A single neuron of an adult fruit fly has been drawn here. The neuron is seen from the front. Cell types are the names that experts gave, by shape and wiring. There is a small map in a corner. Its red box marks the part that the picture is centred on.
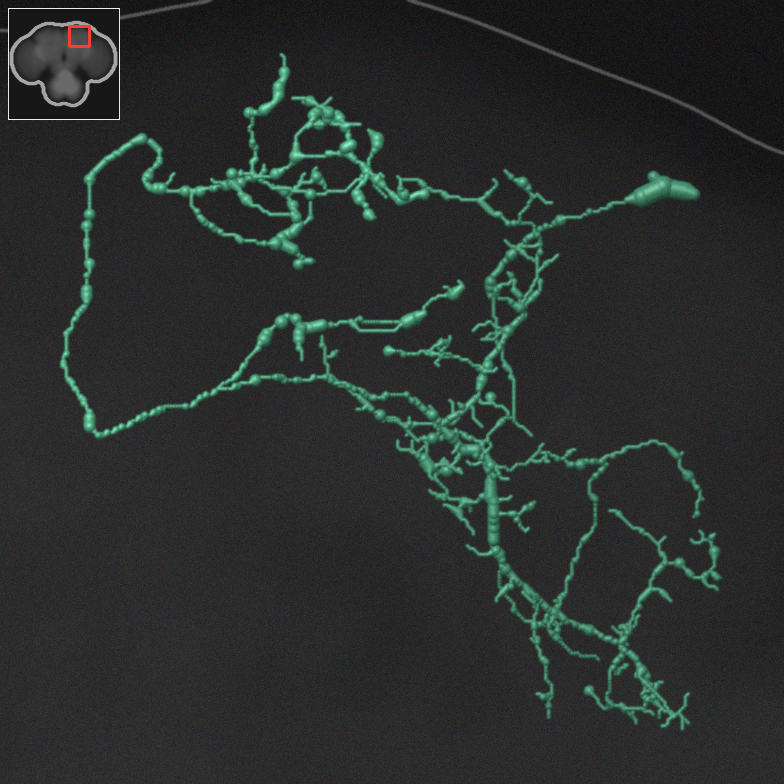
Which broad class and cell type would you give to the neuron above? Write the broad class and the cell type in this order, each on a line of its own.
central-brain intrinsic neuron
SLP384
